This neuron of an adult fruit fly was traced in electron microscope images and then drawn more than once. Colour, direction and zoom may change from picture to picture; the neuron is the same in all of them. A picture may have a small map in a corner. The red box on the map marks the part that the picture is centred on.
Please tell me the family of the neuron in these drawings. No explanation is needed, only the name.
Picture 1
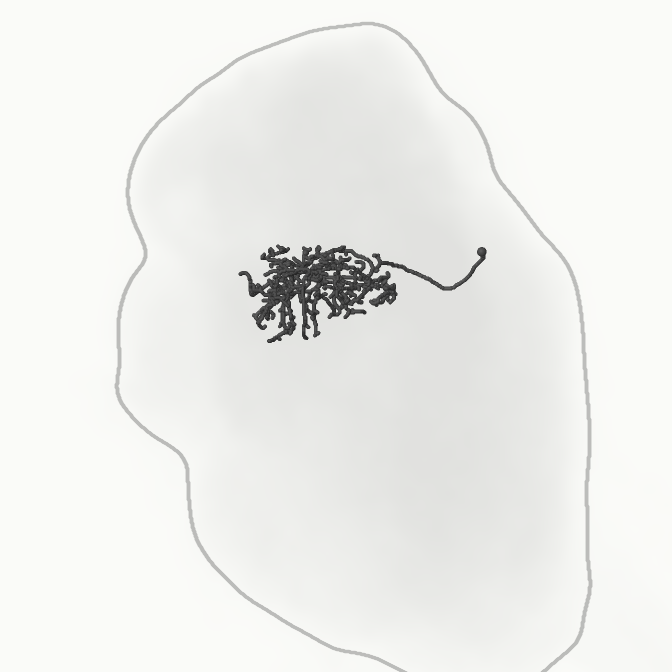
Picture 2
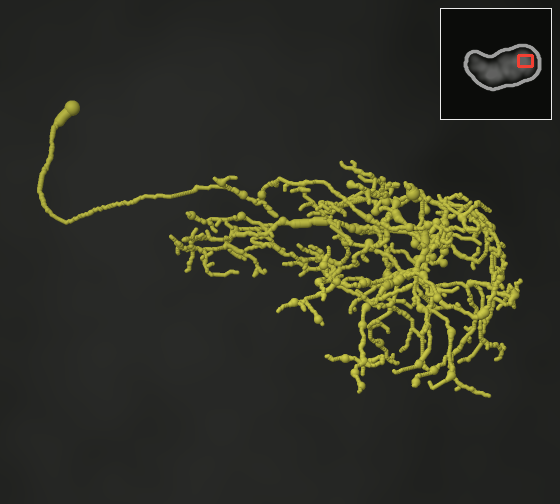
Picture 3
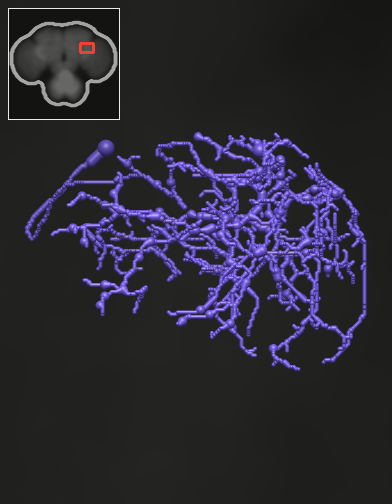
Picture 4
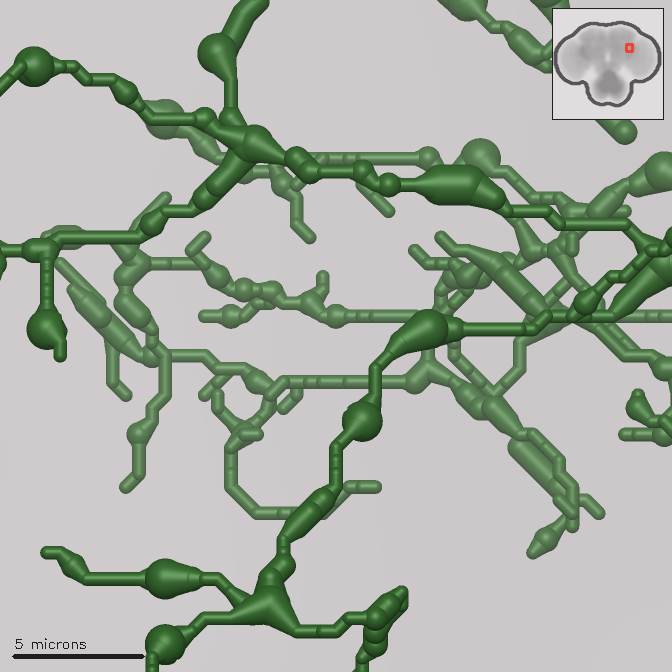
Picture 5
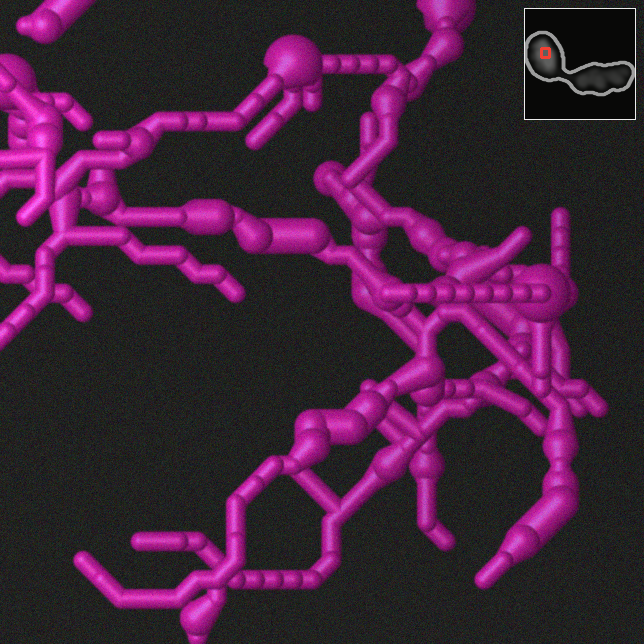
hemilineage VLPp&l1_anterior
